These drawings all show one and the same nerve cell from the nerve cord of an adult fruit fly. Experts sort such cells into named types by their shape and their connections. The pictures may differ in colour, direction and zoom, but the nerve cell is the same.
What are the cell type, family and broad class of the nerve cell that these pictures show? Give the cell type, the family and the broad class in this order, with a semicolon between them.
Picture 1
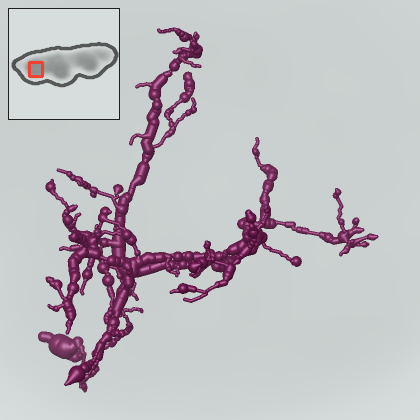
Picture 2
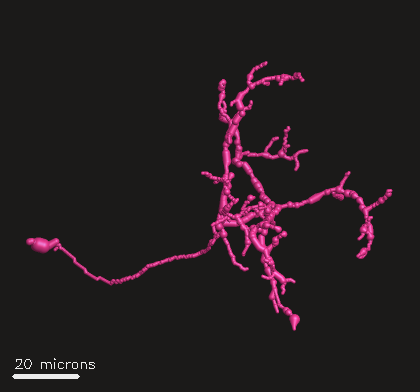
IN13B040; hemilineage 13B; nerve-cord intrinsic neuron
